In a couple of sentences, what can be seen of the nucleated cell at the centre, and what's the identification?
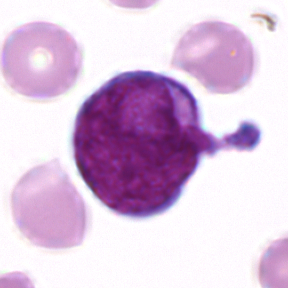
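Apart from a single projection, the outline of the cell is round and smooth. That projection is a slender stalk that leaves the right edge and ends in a small rounded knob. No distinct granules are seen in the cytoplasm, and no vacuoles are seen anywhere in the cell. The cell is about 1.75 times as wide as a red cell that is seen whole. The cell shown is an atypical promyelocyte.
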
